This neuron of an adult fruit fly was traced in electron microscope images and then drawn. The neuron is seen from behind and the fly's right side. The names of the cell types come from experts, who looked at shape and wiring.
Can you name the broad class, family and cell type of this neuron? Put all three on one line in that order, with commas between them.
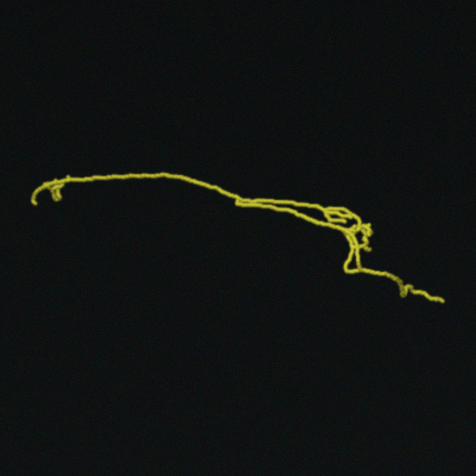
sensory neuron entering the brain, class olfactory, ORN_DL2d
